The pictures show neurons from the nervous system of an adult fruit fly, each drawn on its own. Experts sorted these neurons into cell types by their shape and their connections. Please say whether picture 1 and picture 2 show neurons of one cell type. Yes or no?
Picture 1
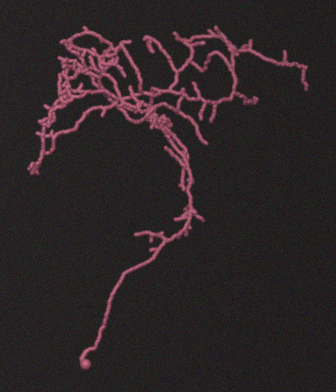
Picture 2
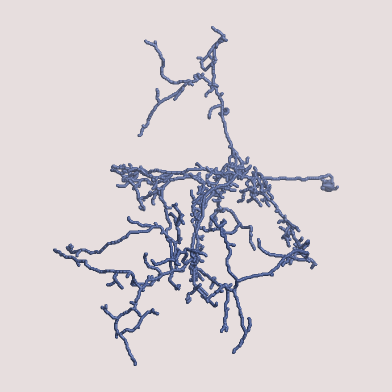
no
